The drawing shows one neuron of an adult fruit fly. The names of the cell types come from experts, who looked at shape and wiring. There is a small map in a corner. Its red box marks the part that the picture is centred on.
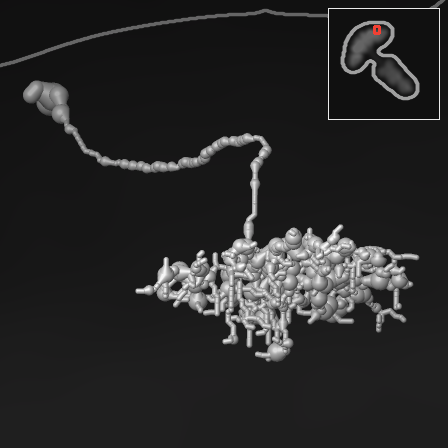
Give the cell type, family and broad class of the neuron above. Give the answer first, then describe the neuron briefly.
The cell type is Dm12. The family is Dm. It is an optic-lobe intrinsic neuron. It is in the brain and does not reach the nerve cord. Dozens of branch ends can be seen.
